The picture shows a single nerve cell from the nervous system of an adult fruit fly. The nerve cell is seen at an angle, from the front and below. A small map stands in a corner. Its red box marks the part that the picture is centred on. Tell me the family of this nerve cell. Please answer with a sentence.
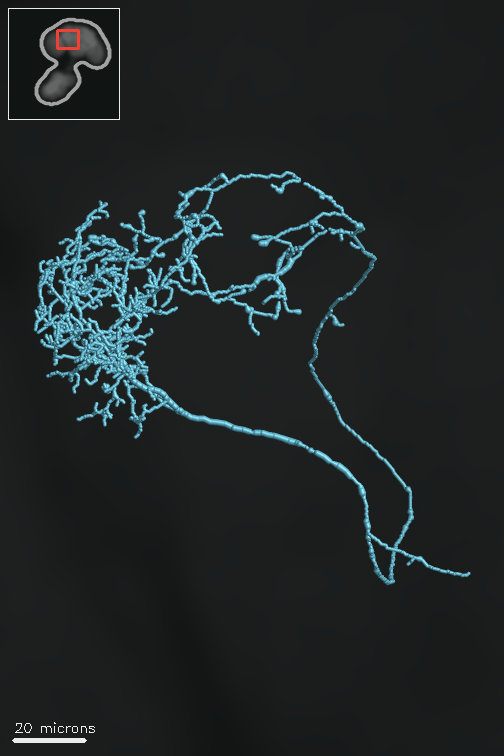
The family is hemilineage LALv1_ventral.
